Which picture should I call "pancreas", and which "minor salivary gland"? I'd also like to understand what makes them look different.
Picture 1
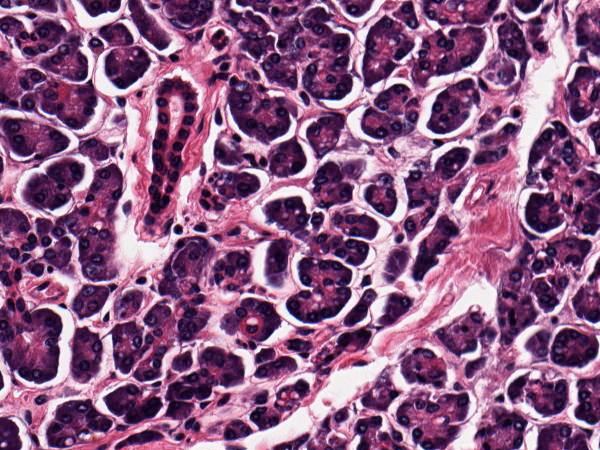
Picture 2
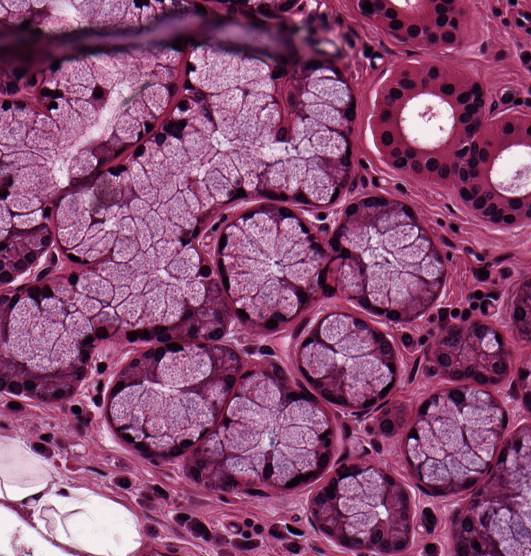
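Let's settle the names first: picture 1 is pancreas, and picture 2 is minor salivary gland. Look at the cytoplasm of the acinar cells: in picture 1 it is deeply purple and granular, while in picture 2 it is pale and finely foamy, pink-purple.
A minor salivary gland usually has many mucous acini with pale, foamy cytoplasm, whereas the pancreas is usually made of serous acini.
Now the nuclei: in picture 1 they are round and dark and sit toward the outer edge of each acinus, but in picture 2 they are flattened and pressed against the base of the cells. Then the layout: small rounded acini packed closely together fill almost the whole of picture 1, with no fat cells anywhere, whereas in picture 2 rounded clusters of mucous acini fill most of the left and centre. Picture 2 also has ducts, lined by cuboidal cells with round dark nuclei.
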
